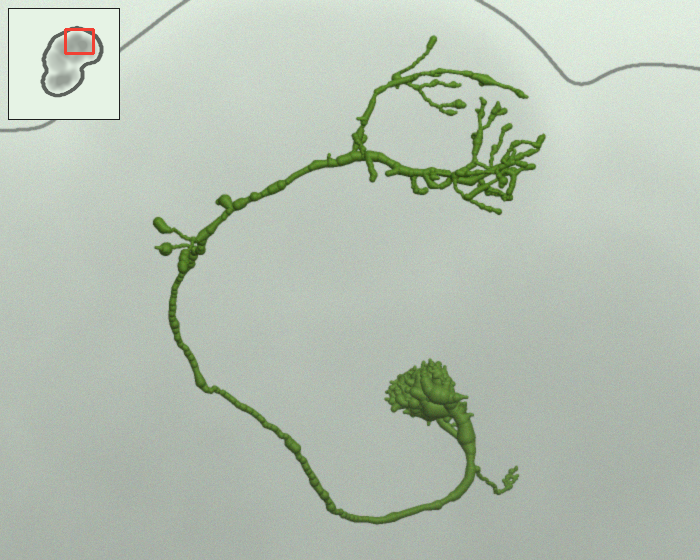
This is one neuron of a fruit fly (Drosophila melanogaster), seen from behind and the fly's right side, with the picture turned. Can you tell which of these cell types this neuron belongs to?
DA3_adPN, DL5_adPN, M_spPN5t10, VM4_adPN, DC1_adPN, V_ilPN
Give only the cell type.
DL5_adPN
